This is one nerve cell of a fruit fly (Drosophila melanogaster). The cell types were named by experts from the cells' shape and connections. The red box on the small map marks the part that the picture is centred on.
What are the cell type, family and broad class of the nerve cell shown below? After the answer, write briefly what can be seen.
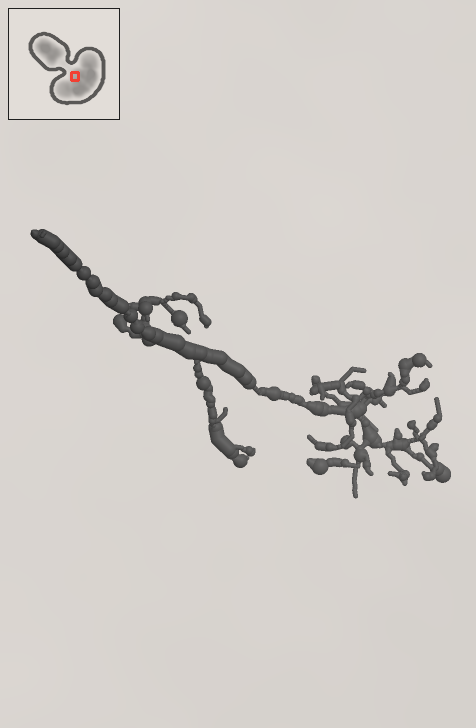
It is of cell type LB3c. Its family is called class gustatory. It is a sensory neuron entering the brain. It is in the brain and does not reach the nerve cord. The drawing shows no cell body.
